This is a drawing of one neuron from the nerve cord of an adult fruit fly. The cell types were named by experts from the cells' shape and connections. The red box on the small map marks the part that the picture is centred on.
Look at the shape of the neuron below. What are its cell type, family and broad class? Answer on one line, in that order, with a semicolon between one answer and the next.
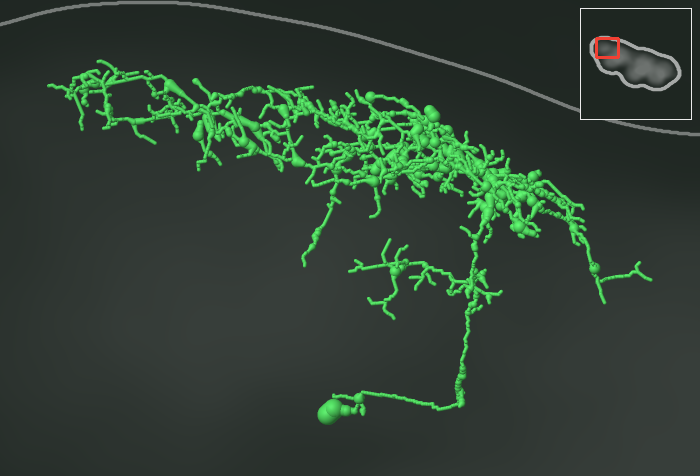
MNad10; hemilineage 06A; motor neuron of the nerve cord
